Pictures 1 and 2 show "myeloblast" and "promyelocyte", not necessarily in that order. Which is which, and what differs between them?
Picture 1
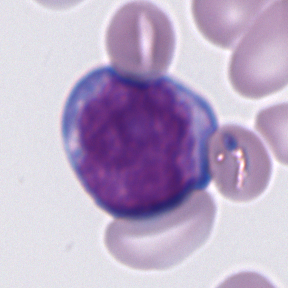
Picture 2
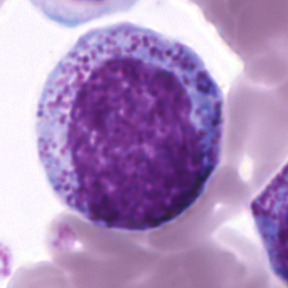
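The first picture is a myeloblast; the second is a promyelocyte. Granules make the clearest difference. The myeloblast shows none in its cytoplasm, while the promyelocyte has many small purple granules scattered through the cytoplasm, with some also lying over the nucleus.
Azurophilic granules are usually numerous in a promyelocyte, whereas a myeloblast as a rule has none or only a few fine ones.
In the myeloblast the cytoplasm is scant, just a narrow rim around a large nucleus.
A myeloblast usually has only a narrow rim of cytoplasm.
In the promyelocyte the cytoplasm is pale blue.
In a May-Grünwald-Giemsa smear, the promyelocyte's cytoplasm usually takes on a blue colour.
The outlines differ too: the myeloblast's is dented where neighbouring red cells press on it at the top, right and bottom, leaving the left side free, whereas the promyelocyte's is round and smooth, with pale red cells pressing against its lower edge.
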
